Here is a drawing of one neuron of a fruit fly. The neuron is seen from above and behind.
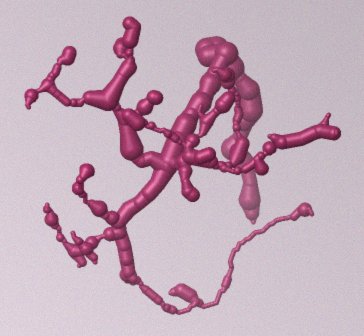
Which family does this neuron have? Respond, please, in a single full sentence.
Family class mechanosensory is the family of this neuron.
